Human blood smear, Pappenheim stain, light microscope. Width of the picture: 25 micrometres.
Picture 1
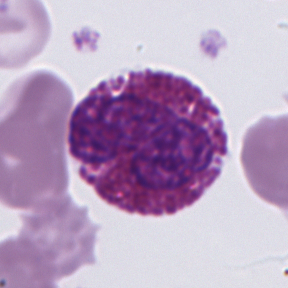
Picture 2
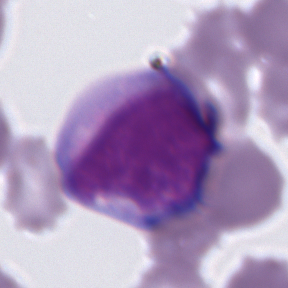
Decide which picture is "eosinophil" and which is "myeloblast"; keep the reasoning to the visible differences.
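Identity first: the eosinophil is in picture 1, the myeloblast in picture 2. Size next: the eosinophil is about 14 micrometres across and the myeloblast about 15 micrometres. Granules: in the eosinophil, coarse granules cover the whole cell, lying over the nucleus as well, so almost no granule-free cytoplasm is visible, while the myeloblast shows no distinct granules in its cytoplasm.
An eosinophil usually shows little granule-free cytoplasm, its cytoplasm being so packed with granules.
Outline: the eosinophil's edge is finely beaded by granules lying at its surface, whereas the myeloblast is roughly round with a slightly flattened right side. Neighbours: two small platelets lie just above the eosinophil without touching it, and red cells lie against the myeloblast on its right. Last, a small dark refractile speck sits on the top edge of the myeloblast.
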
